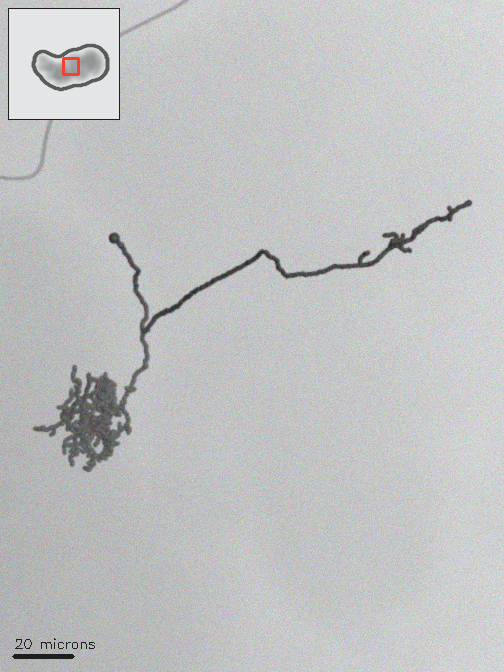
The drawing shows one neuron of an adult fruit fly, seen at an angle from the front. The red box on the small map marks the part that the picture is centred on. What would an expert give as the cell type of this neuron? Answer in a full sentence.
The cell type is LC10b.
